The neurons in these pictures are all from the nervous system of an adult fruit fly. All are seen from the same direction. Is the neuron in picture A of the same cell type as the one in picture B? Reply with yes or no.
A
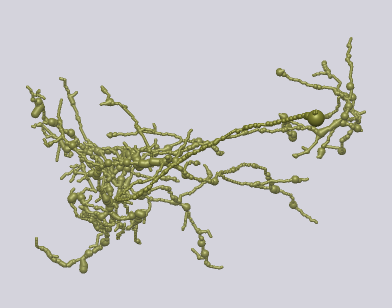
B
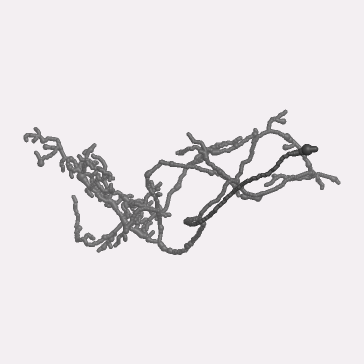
no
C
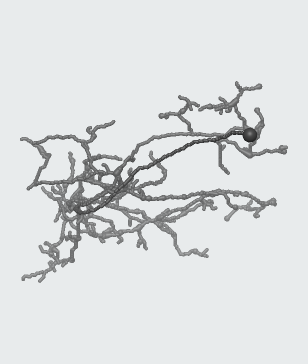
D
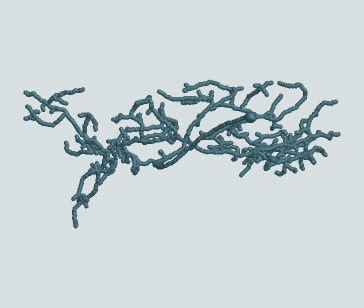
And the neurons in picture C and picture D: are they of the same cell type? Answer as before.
yes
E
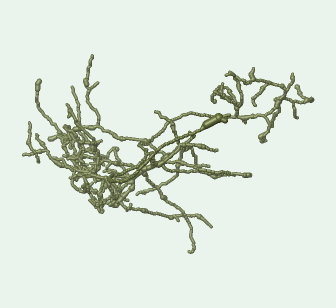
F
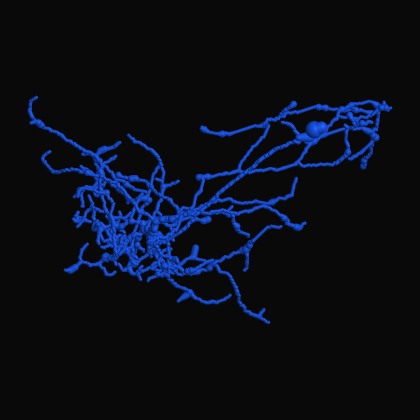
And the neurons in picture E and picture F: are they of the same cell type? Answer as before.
yes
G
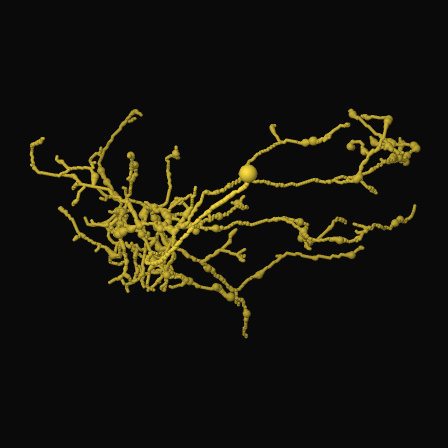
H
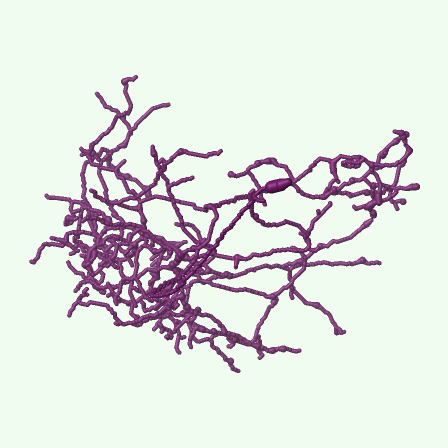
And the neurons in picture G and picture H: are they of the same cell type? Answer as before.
yes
